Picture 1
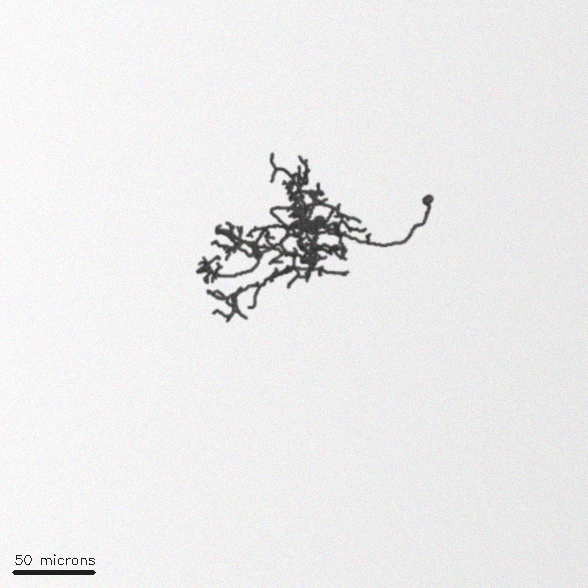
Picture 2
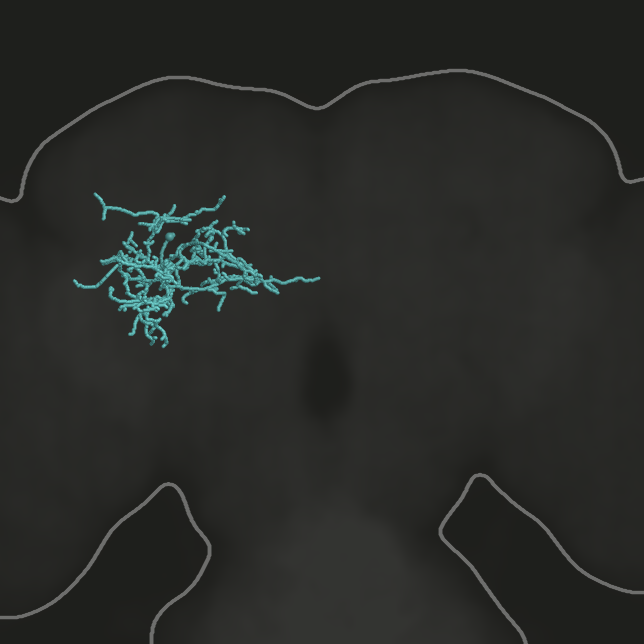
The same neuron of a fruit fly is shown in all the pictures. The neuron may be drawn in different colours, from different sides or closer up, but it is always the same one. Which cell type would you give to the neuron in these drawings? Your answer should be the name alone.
CL266_a1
